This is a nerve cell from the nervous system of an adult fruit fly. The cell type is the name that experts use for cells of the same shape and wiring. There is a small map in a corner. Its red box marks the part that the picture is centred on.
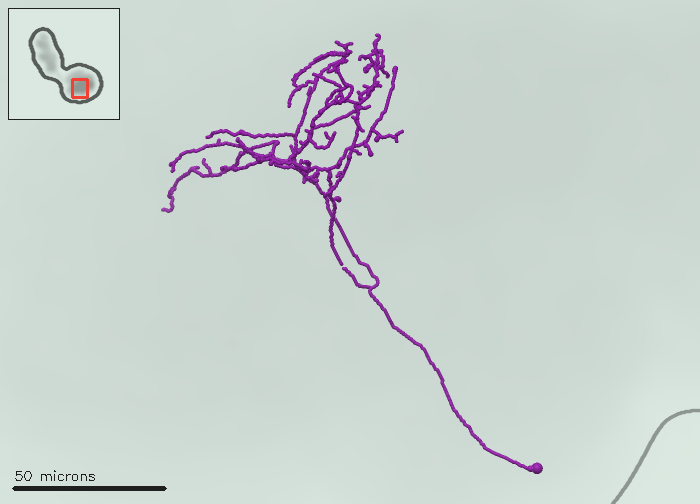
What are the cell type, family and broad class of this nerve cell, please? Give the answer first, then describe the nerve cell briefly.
Its cell type is CB2246. The family is hemilineage LALa1_posterior. Its broad class is central-brain intrinsic neuron. The cell body is at the lower right of the picture. From top to bottom in the picture it spans about 140 microns. Dozens of branch ends can be seen.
